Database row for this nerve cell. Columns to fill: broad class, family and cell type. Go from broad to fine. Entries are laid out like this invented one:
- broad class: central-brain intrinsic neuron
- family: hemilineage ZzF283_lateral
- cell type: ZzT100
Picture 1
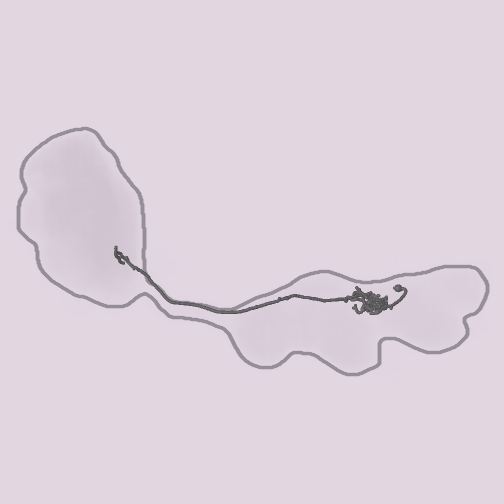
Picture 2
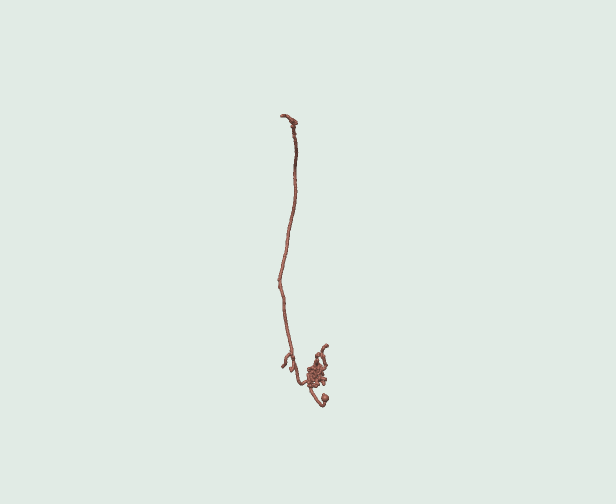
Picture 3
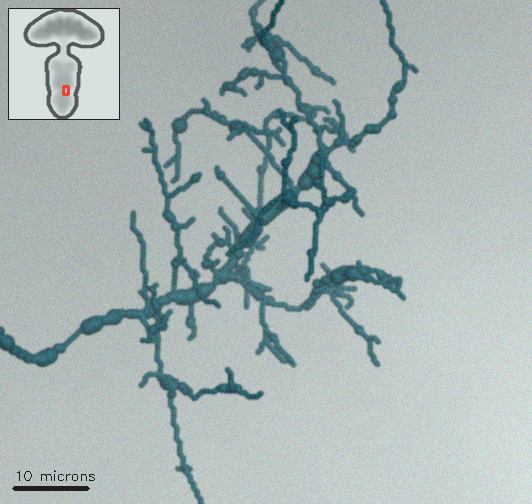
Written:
- broad class: ascending neuron
- family: hemilineage 19B
- cell type: AN19B093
